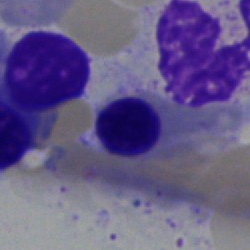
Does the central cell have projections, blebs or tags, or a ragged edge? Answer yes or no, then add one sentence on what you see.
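No. There are no surface projections or blebs on the cell.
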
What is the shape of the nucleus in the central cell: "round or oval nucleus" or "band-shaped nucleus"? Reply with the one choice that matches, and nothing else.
Round or oval nucleus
